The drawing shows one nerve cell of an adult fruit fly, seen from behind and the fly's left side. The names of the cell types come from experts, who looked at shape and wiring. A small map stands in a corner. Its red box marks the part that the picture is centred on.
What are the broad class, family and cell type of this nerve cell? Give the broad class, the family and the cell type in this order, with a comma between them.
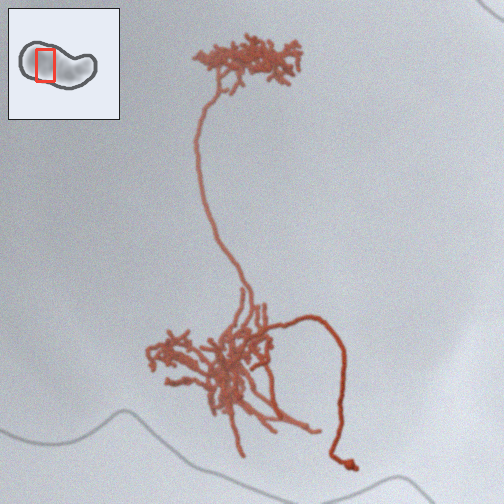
central-brain intrinsic neuron, hemilineage LB5, SMP745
